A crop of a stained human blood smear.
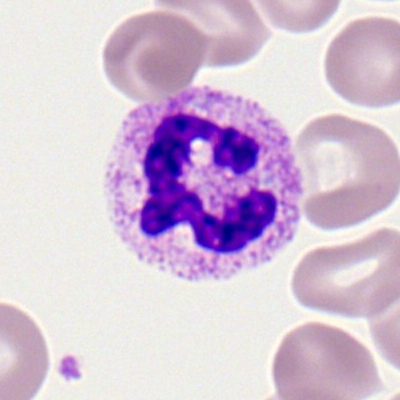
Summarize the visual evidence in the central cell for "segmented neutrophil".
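Chromatin here is dark purple and coarsely clumped.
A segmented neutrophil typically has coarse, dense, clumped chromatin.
Fits on that point. Nucleus curves around a paler central area of the cell. Cytoplasm pale pink, filled with fine lilac granules.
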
